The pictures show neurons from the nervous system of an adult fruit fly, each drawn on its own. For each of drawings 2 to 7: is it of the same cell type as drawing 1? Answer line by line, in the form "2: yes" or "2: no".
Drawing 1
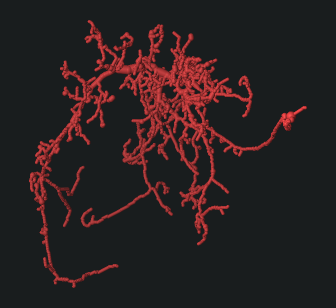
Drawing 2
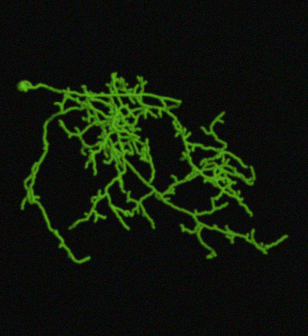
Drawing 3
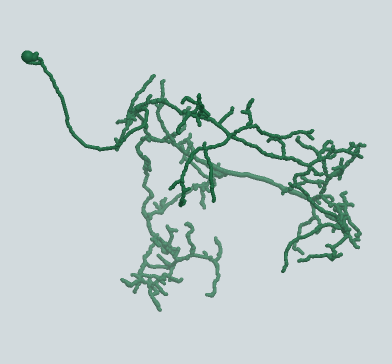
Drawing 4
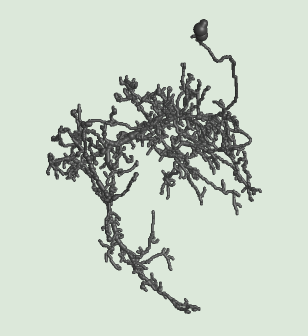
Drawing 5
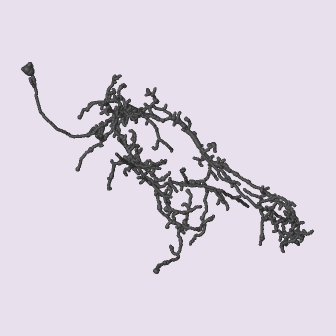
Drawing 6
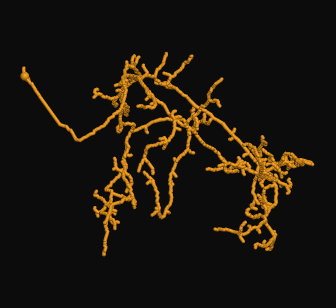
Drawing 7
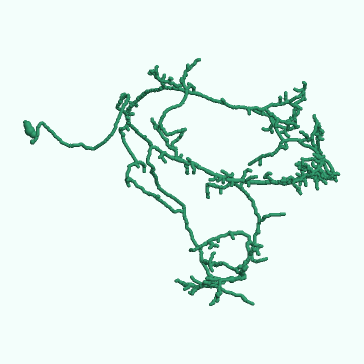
2: yes
3: no
4: yes
5: no
6: no
7: no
